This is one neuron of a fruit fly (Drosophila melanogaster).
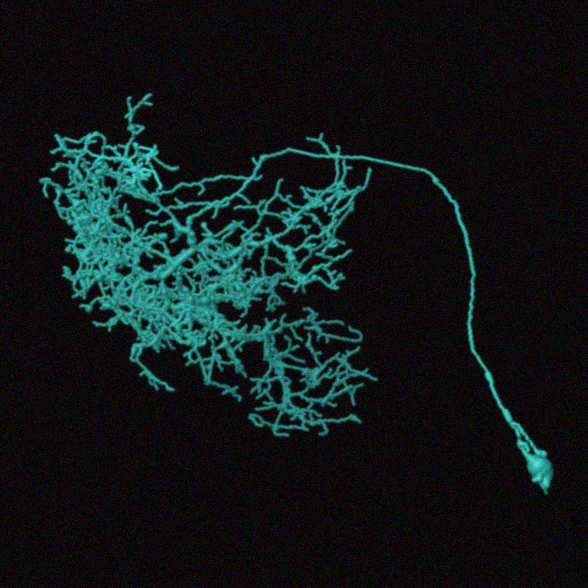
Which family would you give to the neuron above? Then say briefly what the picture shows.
Its family is hemilineage 21A. Its broad class is nerve-cord intrinsic neuron. The picture shows more than a hundred branch ends. In this view it is wider than it is tall.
